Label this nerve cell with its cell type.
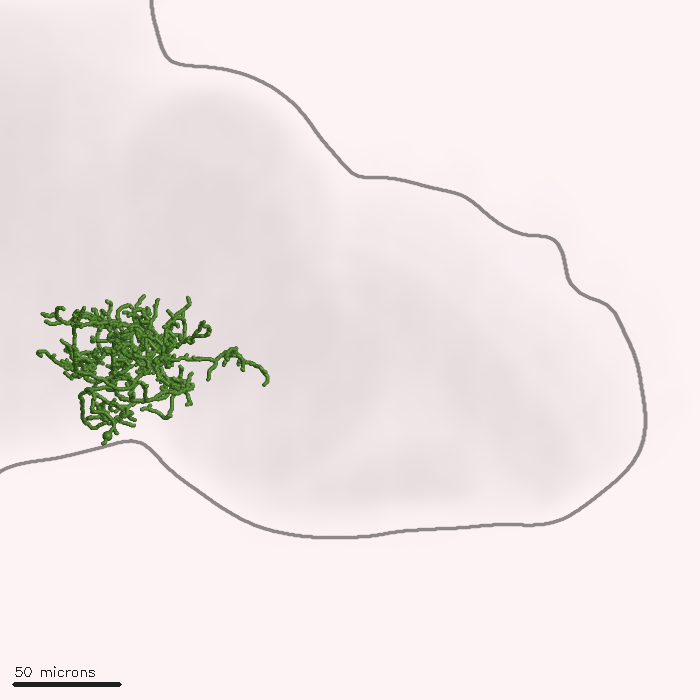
CB0734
